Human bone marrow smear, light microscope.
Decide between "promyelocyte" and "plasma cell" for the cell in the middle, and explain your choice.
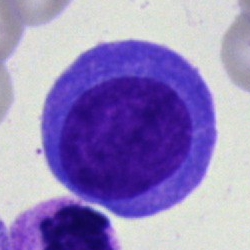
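Plasma cell. Outline round, smooth. Cytoplasm a deep blue rim around the nucleus, widest above it. No vacuoles in the cytoplasm.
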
